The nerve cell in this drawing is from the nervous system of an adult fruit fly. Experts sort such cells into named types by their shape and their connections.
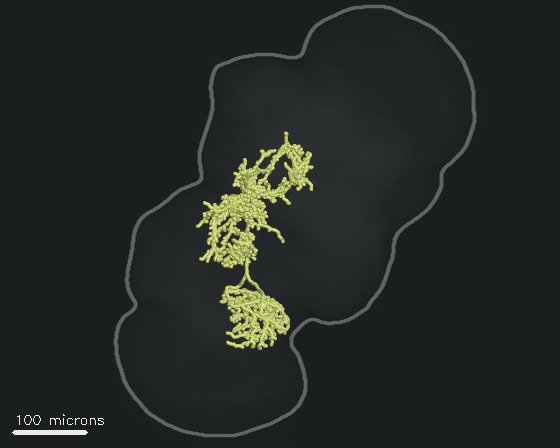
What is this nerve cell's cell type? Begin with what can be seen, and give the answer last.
From top to bottom in the picture it spans about 300 microns. As drawn here it is taller than it is wide. It is a visual centrifugal neuron. It is of cell type LoVC2.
